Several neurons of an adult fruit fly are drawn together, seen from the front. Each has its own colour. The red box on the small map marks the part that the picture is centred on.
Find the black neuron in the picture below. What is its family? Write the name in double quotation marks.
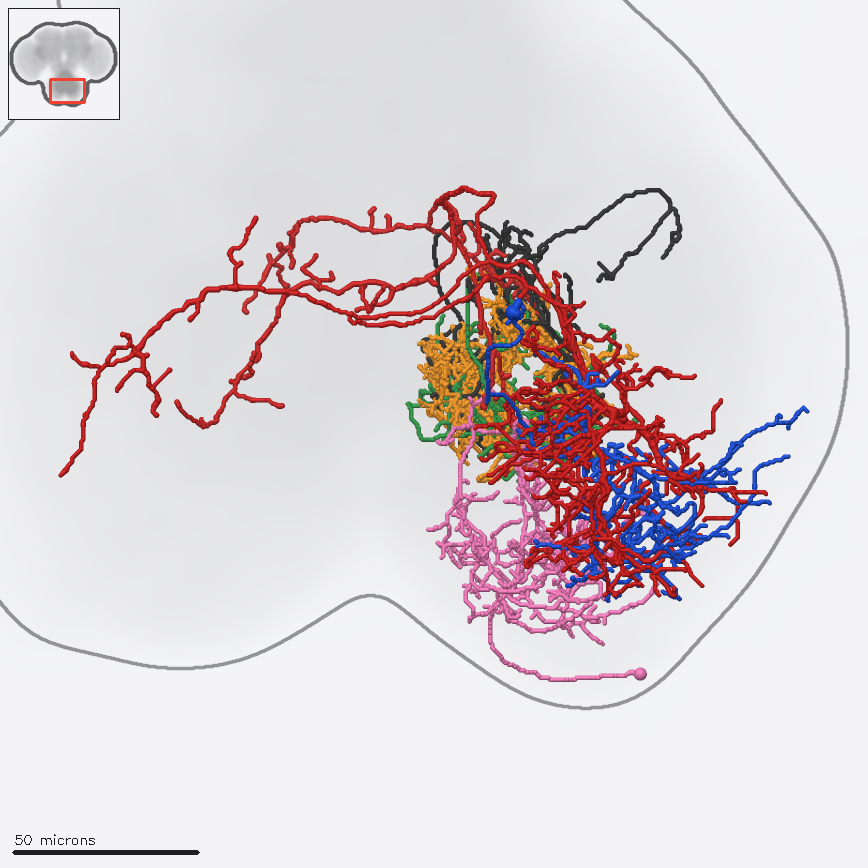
"hemilineage 04B"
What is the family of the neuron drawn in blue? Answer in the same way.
"hemilineage 09A"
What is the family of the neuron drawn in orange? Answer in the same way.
"hemilineage 01B"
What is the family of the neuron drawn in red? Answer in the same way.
"hemilineage 03B"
